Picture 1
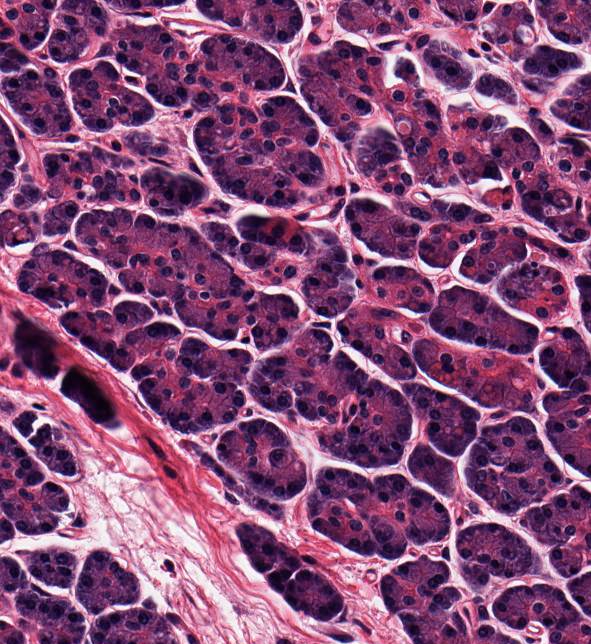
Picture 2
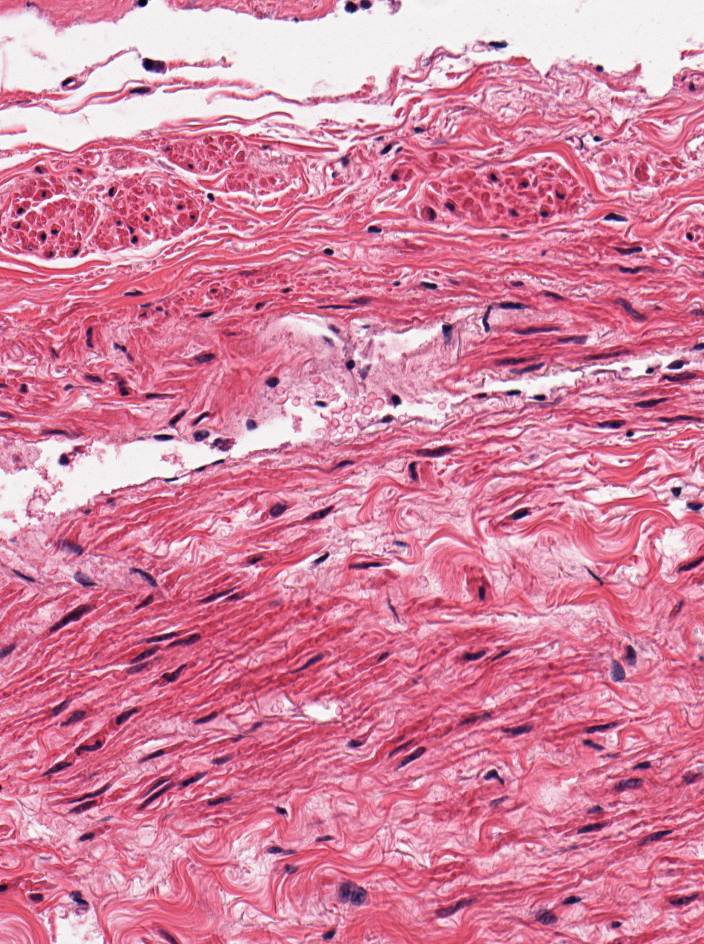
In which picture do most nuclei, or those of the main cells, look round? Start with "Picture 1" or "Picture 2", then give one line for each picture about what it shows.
Picture 1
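Picture 1: The nuclei of the glandular cells are small, round and dark.
Picture 2: Most nuclei are dark, slender and elongated, lying lengthwise along the fibres.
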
